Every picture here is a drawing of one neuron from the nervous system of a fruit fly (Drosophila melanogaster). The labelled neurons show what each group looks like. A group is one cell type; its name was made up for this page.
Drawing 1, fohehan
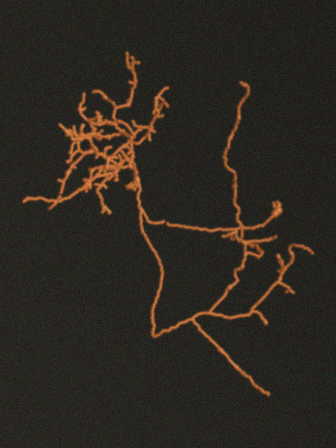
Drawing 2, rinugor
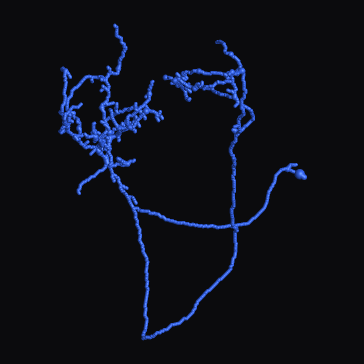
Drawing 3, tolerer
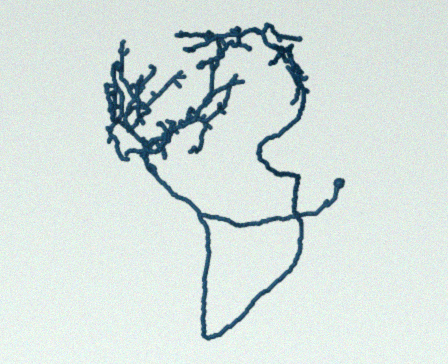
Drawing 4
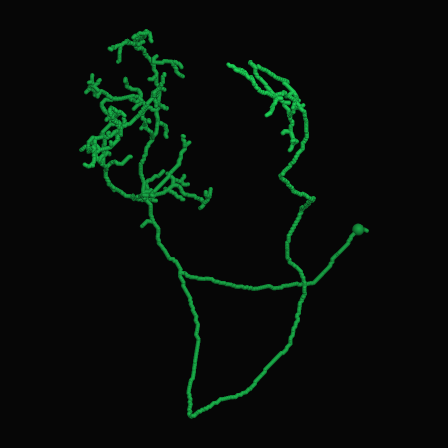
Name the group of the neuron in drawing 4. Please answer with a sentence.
It belongs to tolerer.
